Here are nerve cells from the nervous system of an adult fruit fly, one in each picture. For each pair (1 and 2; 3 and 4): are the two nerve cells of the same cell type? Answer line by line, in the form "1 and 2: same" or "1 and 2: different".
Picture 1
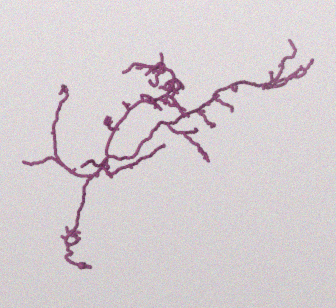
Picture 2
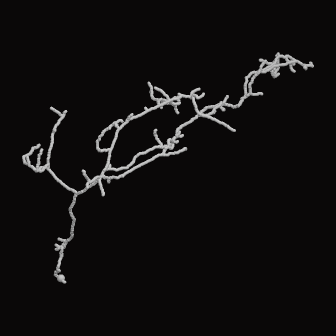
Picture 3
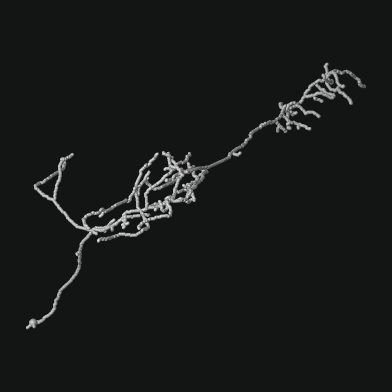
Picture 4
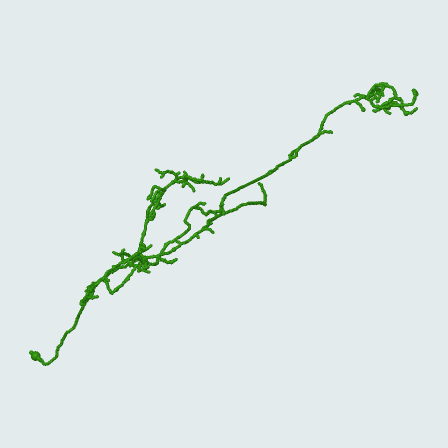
1 and 2: same
3 and 4: same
